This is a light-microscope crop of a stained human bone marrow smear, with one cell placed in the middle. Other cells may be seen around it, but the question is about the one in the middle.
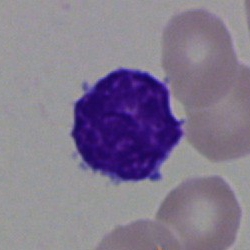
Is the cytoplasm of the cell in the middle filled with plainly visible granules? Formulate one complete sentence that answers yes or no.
No, the cell shows no granules in its cytoplasm.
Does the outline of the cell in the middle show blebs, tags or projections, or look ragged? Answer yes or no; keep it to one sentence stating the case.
Yes, there is a ragged or frayed outline, or there are projections, blebs or tags, on this cell.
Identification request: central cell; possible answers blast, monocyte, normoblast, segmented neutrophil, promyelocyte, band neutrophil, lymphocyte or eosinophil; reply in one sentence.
This crop is built around a blast at its centre.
